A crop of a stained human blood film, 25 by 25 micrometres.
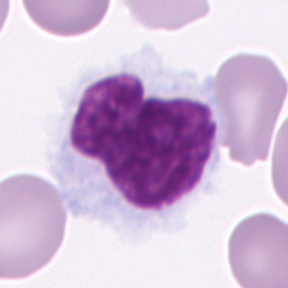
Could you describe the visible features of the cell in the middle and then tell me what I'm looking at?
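At its top the nucleus has a deep notch, which gives it a folded, lobed look. I measure the nucleus at about 12 micrometres across. Around it the cytoplasm is a pale greyish blue, its rim widest on the lower left side. I can't make out any distinct coloured granules in it. This is a hairy cell.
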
